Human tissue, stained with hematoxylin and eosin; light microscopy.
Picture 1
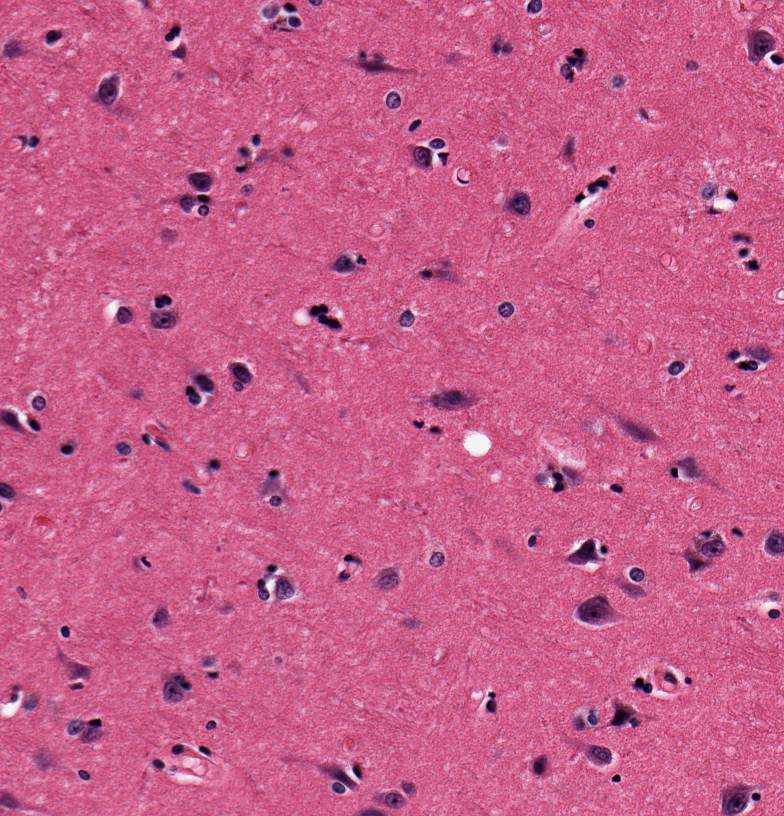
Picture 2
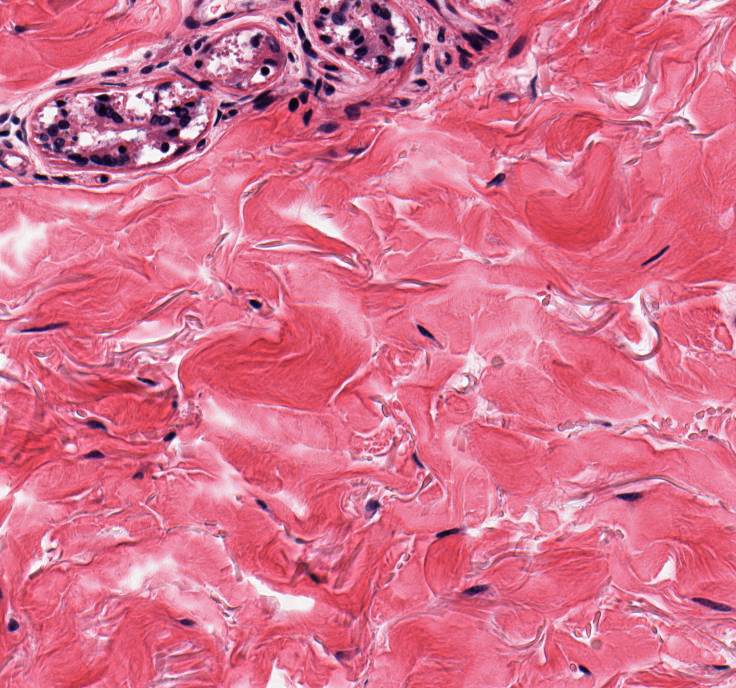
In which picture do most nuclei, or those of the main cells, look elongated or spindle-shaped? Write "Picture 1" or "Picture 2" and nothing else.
Picture 2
